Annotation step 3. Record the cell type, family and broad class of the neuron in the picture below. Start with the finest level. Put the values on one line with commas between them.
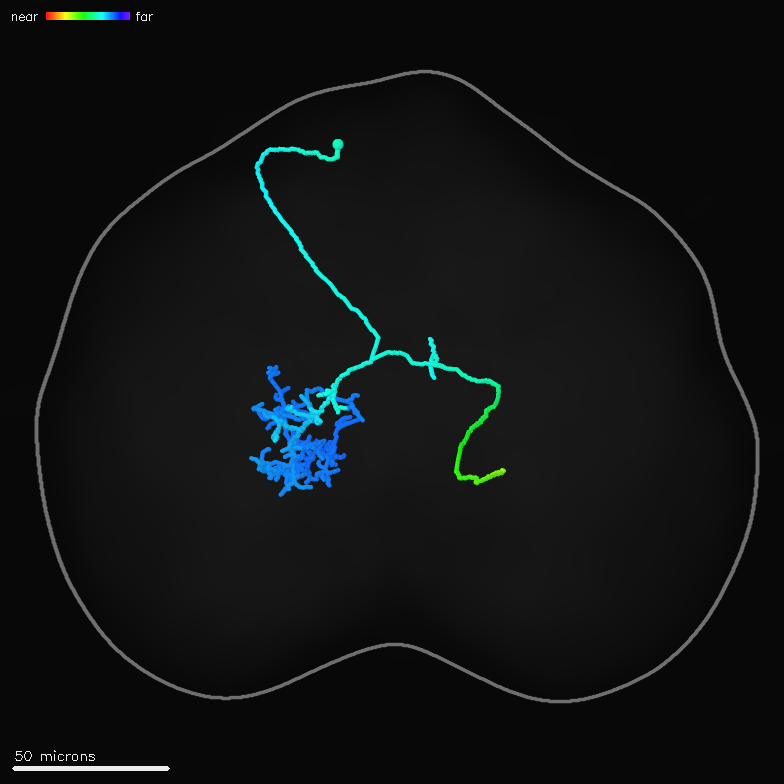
IN23B047, hemilineage 23B, nerve-cord intrinsic neuron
